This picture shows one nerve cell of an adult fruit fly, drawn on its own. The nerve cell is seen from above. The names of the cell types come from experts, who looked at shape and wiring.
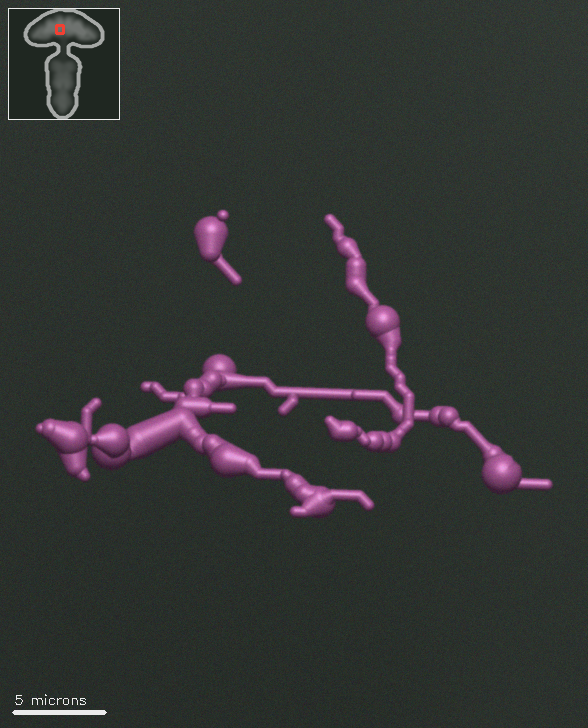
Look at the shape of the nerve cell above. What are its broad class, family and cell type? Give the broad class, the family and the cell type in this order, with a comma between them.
central-brain intrinsic neuron, hemilineage WEDa1, SAD114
